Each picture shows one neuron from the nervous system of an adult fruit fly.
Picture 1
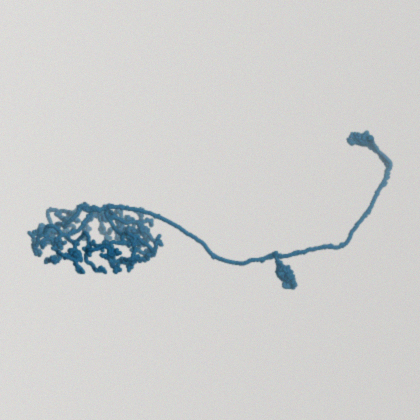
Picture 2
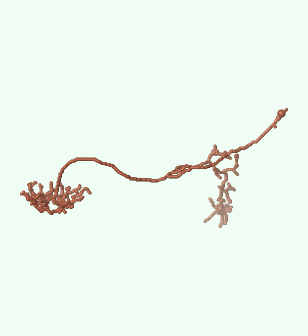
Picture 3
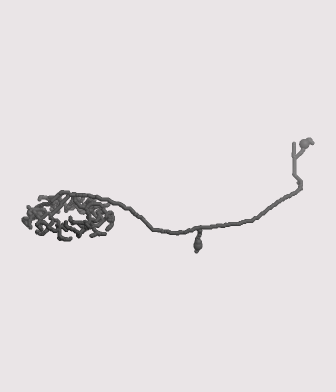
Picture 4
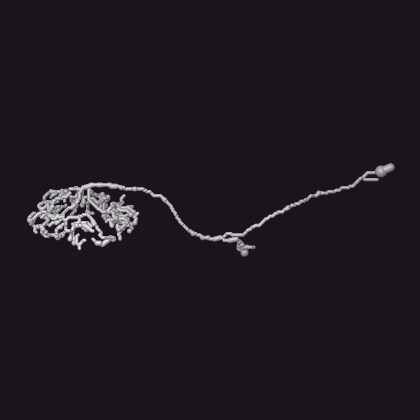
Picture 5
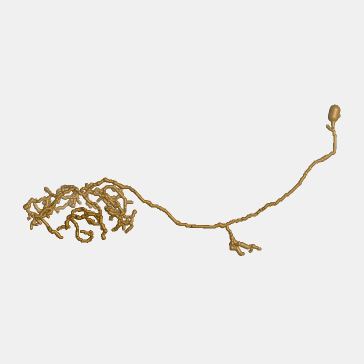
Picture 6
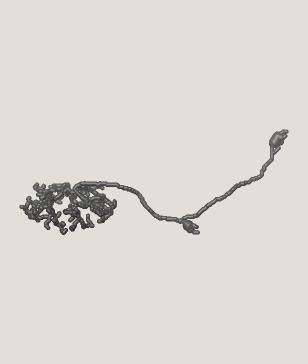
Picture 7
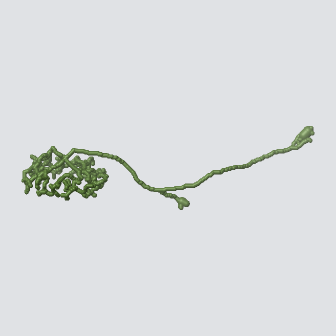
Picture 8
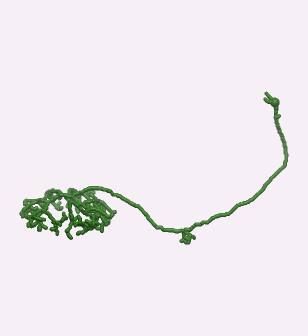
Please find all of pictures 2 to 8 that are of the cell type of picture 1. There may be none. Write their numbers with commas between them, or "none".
3, 4, 5, 6, 7, 8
